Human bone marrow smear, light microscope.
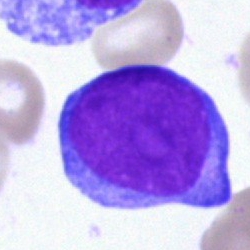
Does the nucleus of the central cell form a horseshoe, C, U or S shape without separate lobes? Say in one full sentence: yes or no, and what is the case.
No, instead of a band, the nucleus forms a compact round or oval shape.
